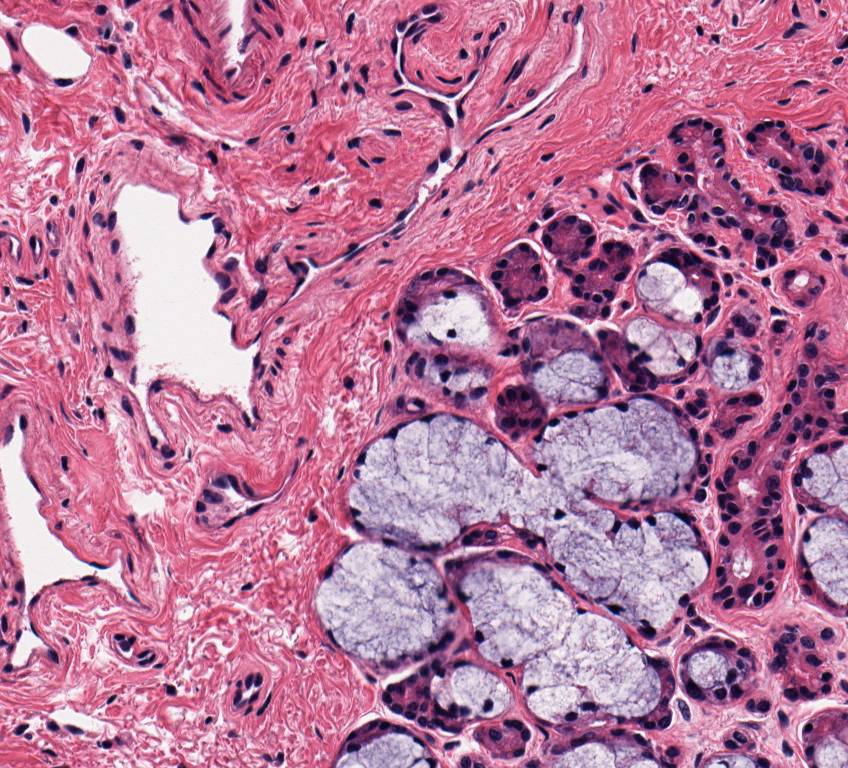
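Minor salivary gland. Layout: acini cluster in the lower right half; fibrous stroma fills the upper and left parts. Mucous cells: pale grey-blue, finely stranded cytoplasm, forming the largest acini, nuclei flattened against the acinar base. Serous acini: smaller, dark purple-red granular cytoplasm, lying among mucous acini, mostly toward the upper right of the glandular area.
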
